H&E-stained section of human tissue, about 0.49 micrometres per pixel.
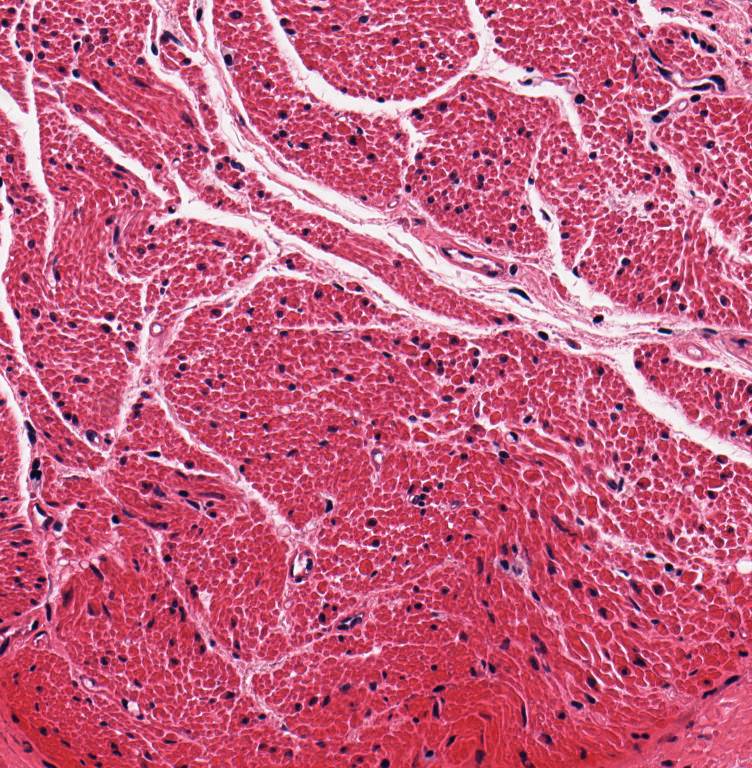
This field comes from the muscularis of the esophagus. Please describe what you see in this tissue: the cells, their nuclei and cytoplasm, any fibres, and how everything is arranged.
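First, the field is filled by bundles of smooth muscle, separated by thin septa of pale pink connective tissue. Next, along the bottom edge the muscle cells are cut lengthwise or obliquely and carry elongated nuclei. Among the cross-cut muscle cells, the nuclei are small, dark and scattered singly, and only a minority of cell profiles show one. Last, the cytoplasm stains a deep, even pink.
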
